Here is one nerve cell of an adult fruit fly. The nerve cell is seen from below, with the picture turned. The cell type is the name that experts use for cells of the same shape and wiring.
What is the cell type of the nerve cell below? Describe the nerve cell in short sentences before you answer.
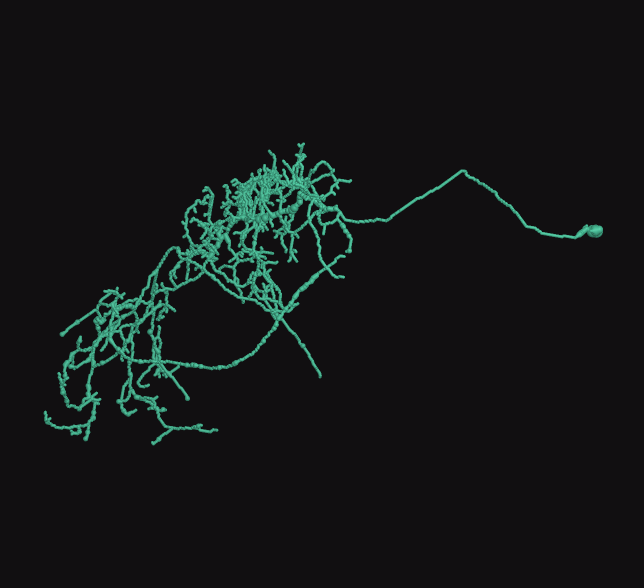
Dozens of branch ends can be seen. As drawn here it is wider than it is tall. This is a central-brain intrinsic neuron. It is of cell type SMP555.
